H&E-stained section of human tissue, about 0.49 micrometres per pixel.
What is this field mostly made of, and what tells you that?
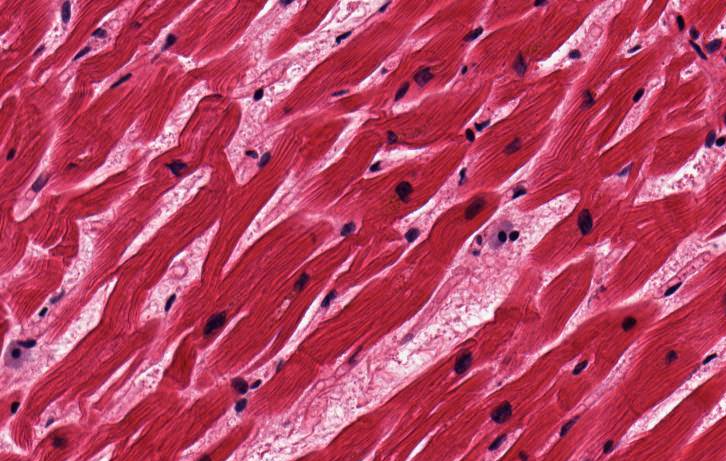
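This is myocardium. Look at the long fibres running in parallel, lower left to upper right, across the whole field. Follow one and you'll see it branch and join a neighbour.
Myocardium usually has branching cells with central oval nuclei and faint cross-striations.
Here each fibre has a single central oval nucleus, and its deep pink cytoplasm shows fine cross-striations.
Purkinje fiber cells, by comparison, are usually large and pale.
That deep pink sets these fibres apart from them.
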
